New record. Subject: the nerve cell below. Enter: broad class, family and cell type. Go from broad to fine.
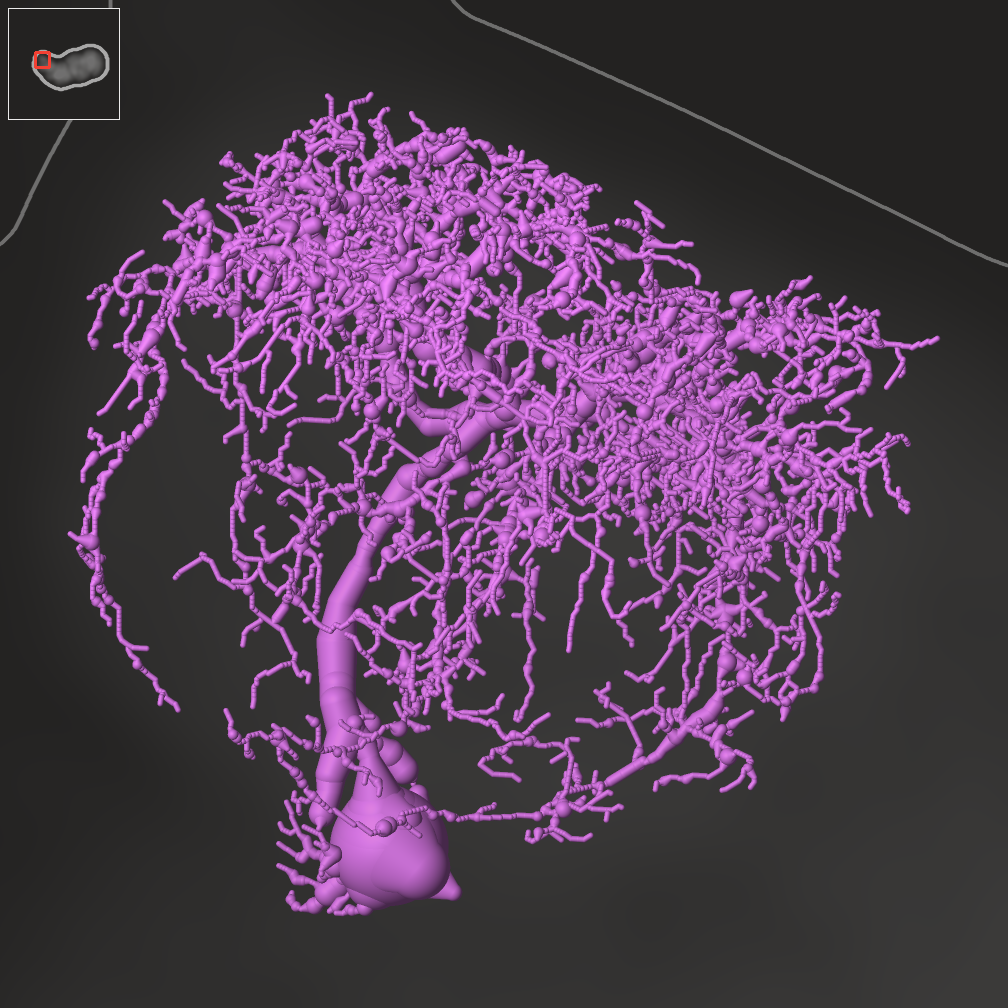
motor neuron of the nerve cord; MNad; MNad68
